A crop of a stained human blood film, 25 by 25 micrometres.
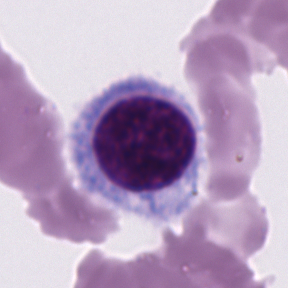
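Hairy cell at the centre of a stained peripheral blood smear. The cell is about 12 micrometres across, and its round nucleus, about 9 micrometres across, fills about 50% of the cell's area. The chromatin is dark and densely packed, and the nuclear outline is smooth, without notches or folds. The outer edge of the cell is slightly ragged and fuzzy. No vacuoles are seen in the cytoplasm.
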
